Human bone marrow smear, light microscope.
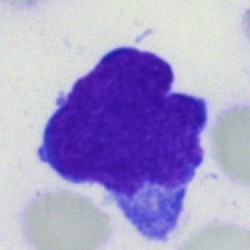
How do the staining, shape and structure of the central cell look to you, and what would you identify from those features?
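Begin with the outline: it is irregular and angular, with a notch along the top edge. A few small knob-like bulges project from its left edge as well. The nucleus fills most of the cell, and its border is uneven and lumpy. In the pale cytoplasm, no distinct coloured granules stand out. This is a blast.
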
